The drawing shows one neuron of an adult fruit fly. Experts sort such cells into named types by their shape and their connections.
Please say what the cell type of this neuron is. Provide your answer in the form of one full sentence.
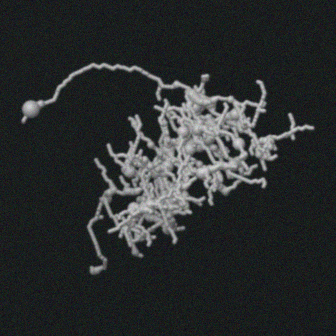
Belonging to the cell type Dm16 is this neuron.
